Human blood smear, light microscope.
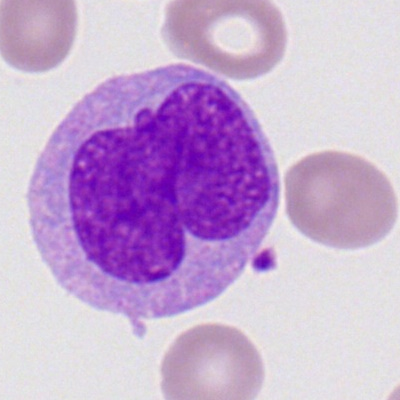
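Monocyte, in the middle. Its nucleus fills most of the cell; look for the moderate rim of cytoplasm, widest on the left. That cytoplasm is pale greyish lilac with fine, faint pinkish granules scattered through it. Notice one small bleb sticking out from the bottom edge.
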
